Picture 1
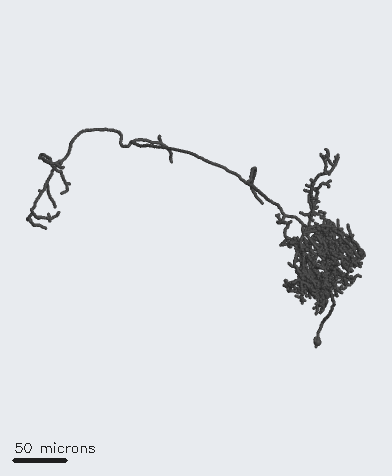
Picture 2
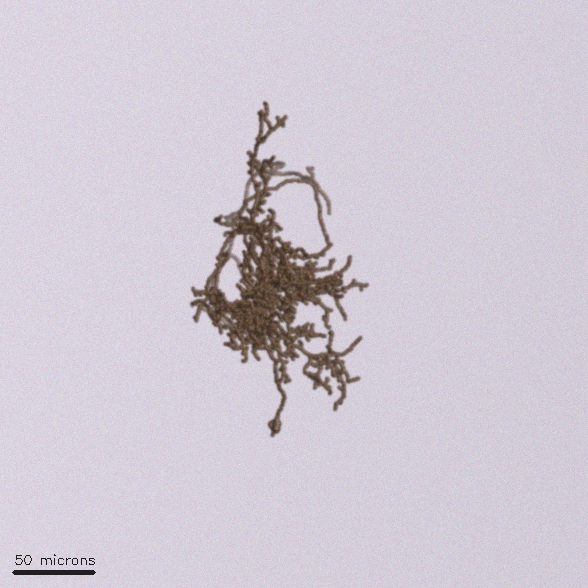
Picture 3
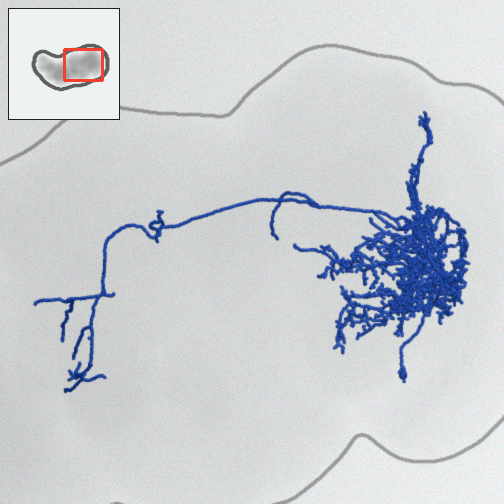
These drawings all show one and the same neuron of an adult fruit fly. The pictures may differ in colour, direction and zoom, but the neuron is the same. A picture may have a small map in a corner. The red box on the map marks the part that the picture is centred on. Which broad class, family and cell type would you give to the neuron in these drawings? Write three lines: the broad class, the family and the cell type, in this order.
central-brain intrinsic neuron
hemilineage VLPl&p2_lateral
AVLP339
